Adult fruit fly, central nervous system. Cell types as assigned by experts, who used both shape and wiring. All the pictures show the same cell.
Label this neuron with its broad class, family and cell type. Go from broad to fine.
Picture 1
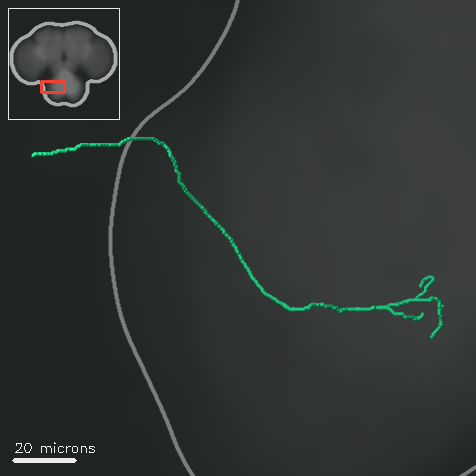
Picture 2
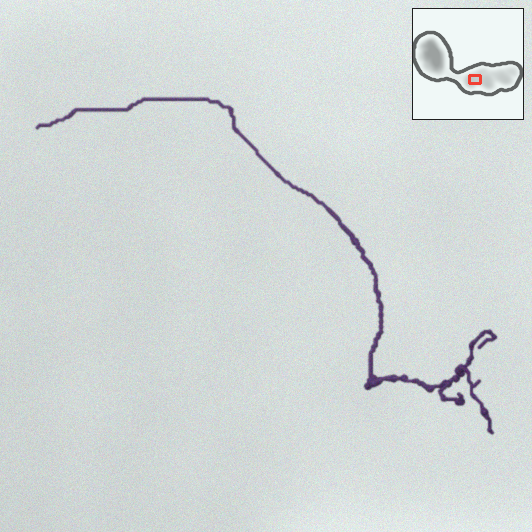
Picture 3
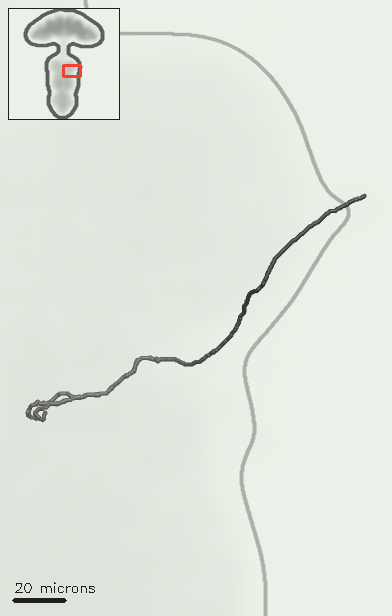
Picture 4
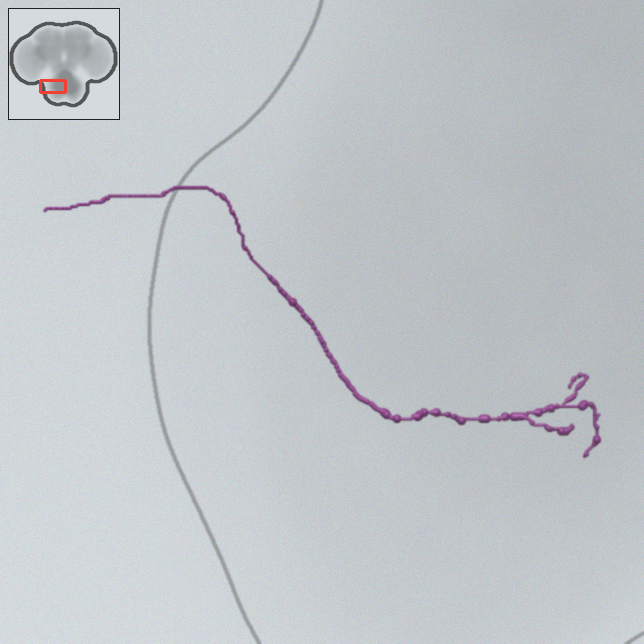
sensory neuron entering the nerve cord; class gustatory; WG1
